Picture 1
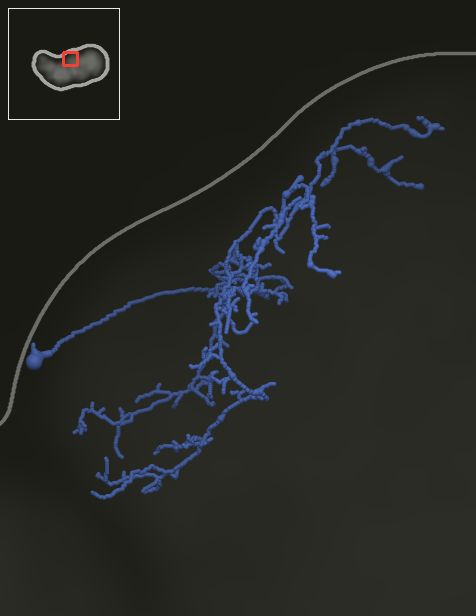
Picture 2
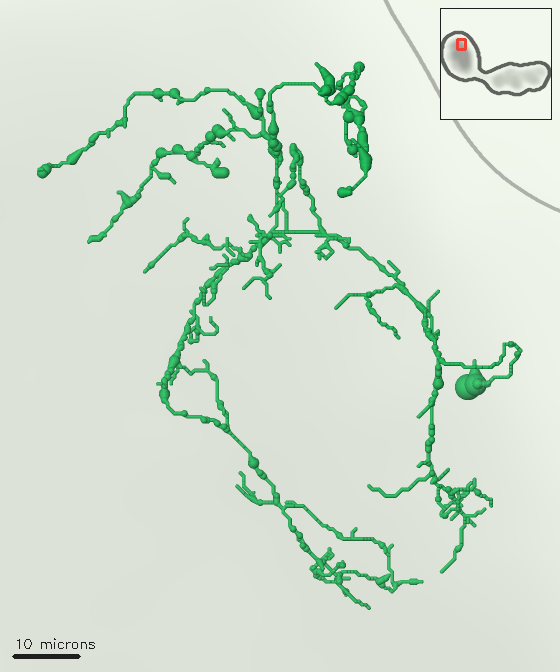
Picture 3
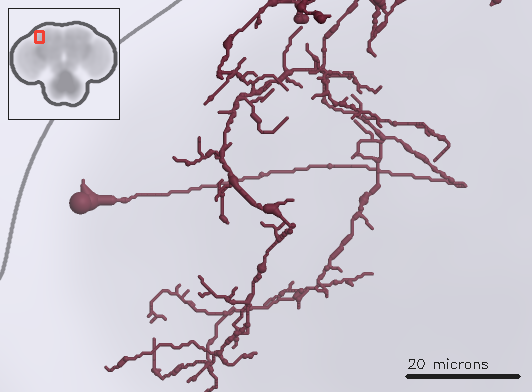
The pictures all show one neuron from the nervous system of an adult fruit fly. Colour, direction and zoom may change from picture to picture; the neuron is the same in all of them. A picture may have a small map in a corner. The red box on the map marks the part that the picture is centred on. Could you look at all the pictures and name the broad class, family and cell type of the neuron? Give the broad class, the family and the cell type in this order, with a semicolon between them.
central-brain intrinsic neuron; hemilineage LHp2; LHPV6a3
